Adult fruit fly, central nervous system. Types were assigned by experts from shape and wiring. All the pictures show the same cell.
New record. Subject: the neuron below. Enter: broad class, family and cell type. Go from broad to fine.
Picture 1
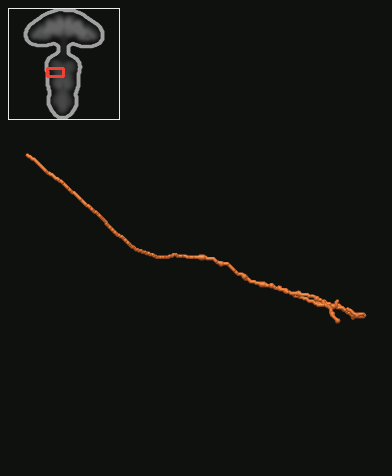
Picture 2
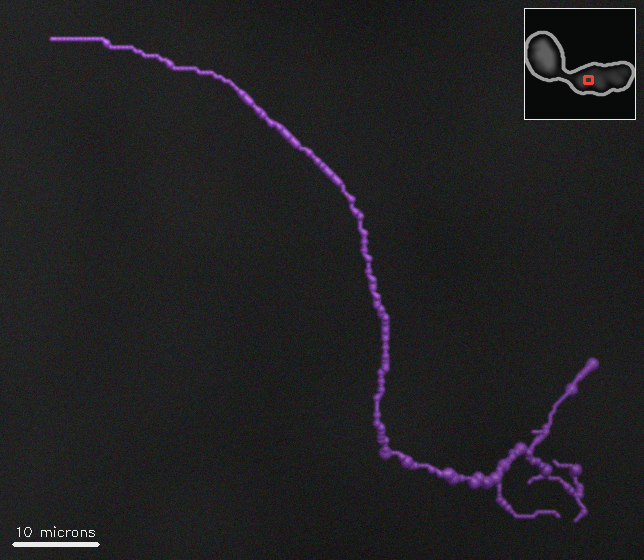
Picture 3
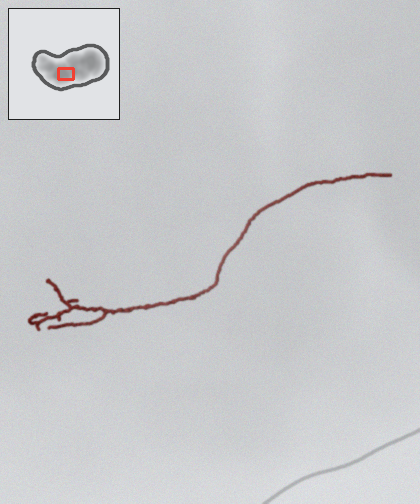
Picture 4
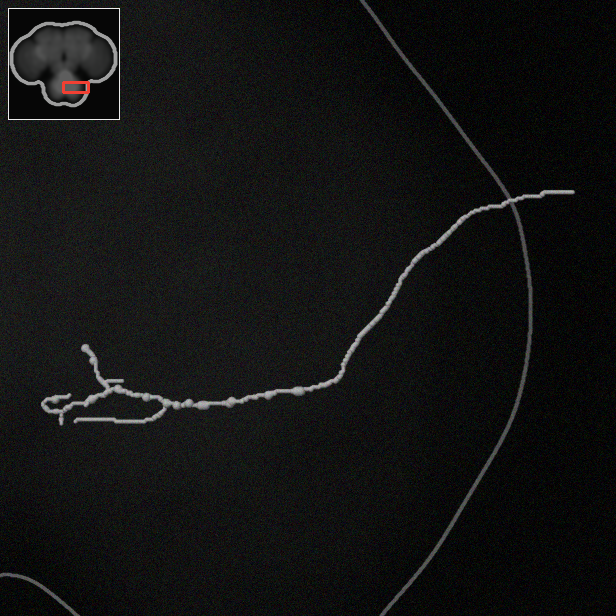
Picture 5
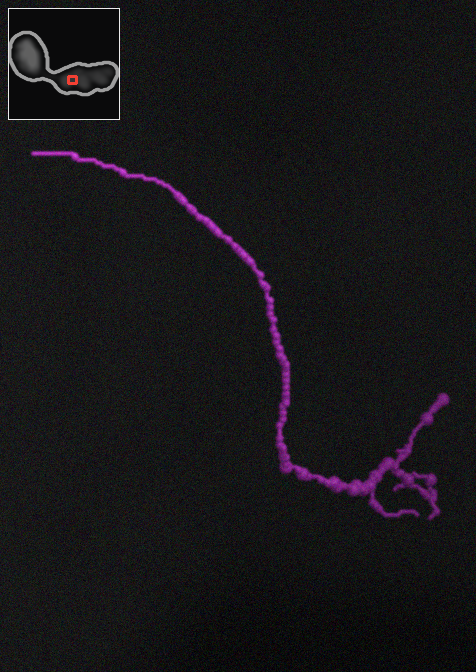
sensory neuron entering the nerve cord; class gustatory; WG1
